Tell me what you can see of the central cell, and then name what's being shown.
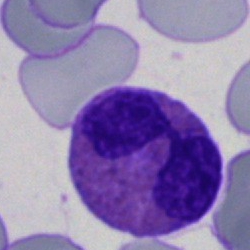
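A round, smooth outline encloses this cell. The nucleus is folded into two large dark lobes, one at the upper left and the other at the right. Its chromatin is dark purple and coarsely clumped. Plentiful lilac-pink cytoplasm fills the lower and central part of the cell. The cell is an eosinophil.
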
